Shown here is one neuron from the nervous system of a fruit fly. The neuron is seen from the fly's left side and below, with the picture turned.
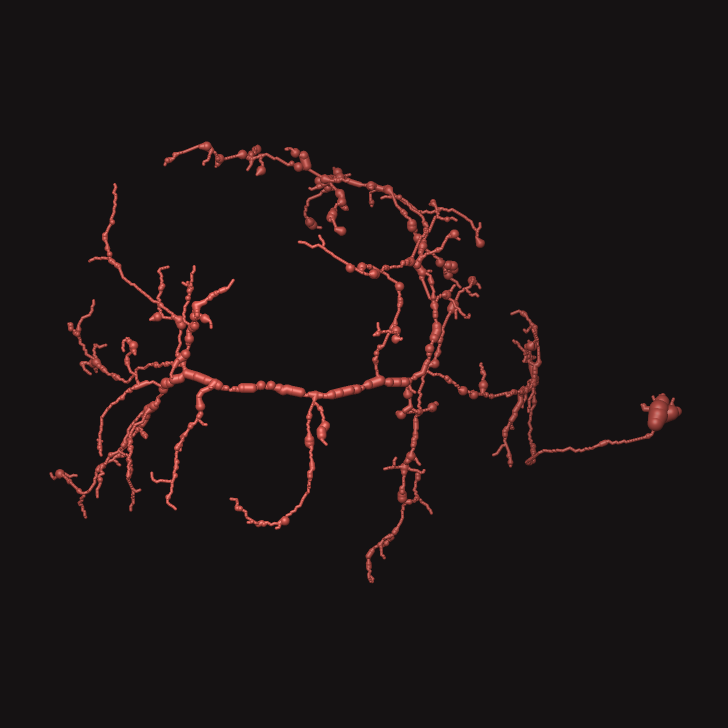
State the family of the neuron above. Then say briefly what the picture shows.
The family is hemilineage 03A. Its broad class is nerve-cord intrinsic neuron. The cell body is on the right of the picture. The picture shows dozens of branch ends.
